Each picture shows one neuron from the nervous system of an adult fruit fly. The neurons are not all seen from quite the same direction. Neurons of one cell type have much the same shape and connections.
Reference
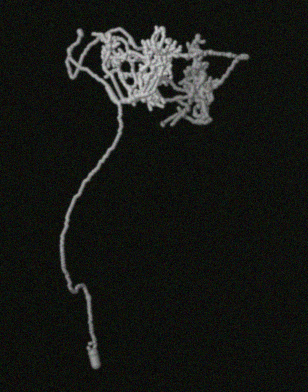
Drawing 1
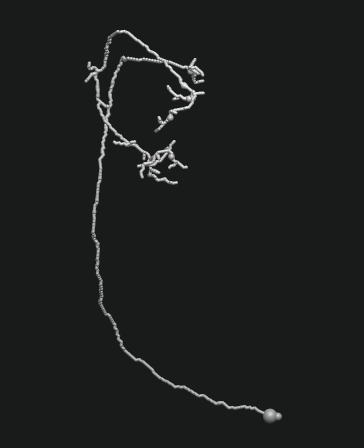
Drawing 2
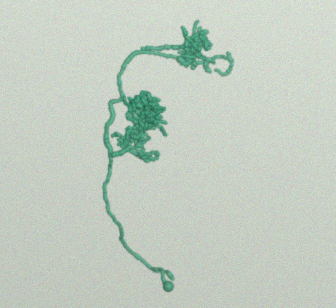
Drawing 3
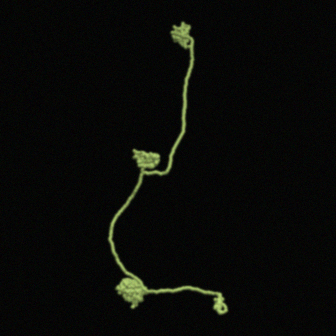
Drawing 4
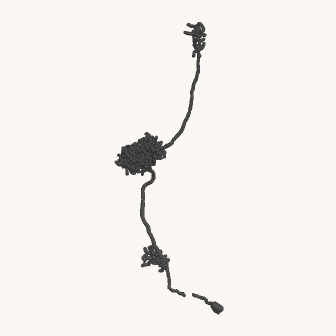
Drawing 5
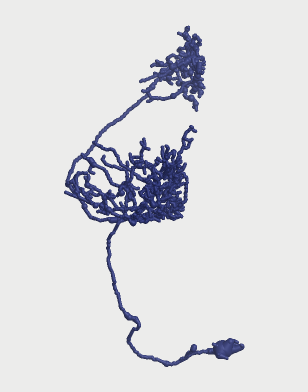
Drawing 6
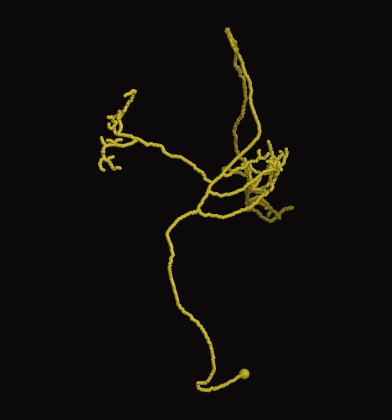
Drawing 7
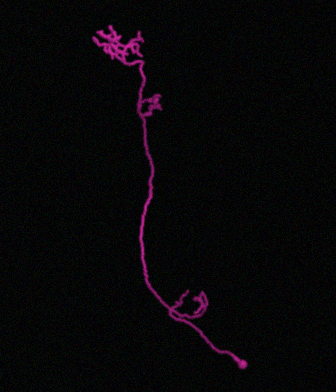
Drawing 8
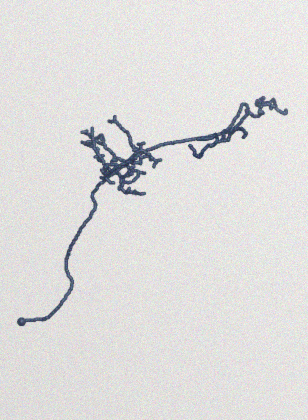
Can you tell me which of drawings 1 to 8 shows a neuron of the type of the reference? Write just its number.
5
